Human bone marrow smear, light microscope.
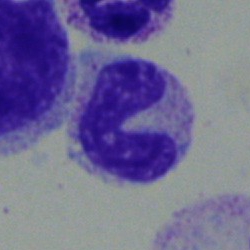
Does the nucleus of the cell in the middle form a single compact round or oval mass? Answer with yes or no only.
No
